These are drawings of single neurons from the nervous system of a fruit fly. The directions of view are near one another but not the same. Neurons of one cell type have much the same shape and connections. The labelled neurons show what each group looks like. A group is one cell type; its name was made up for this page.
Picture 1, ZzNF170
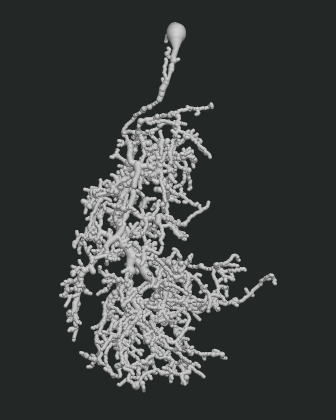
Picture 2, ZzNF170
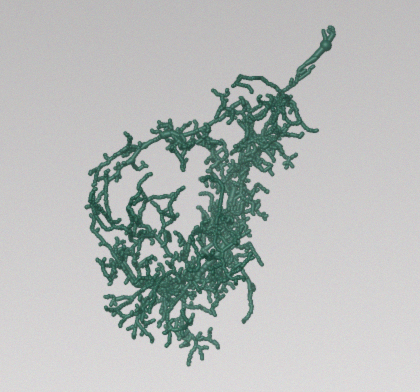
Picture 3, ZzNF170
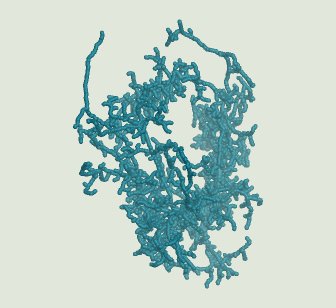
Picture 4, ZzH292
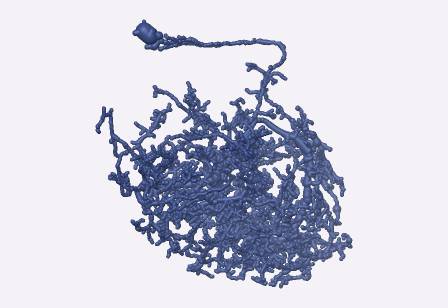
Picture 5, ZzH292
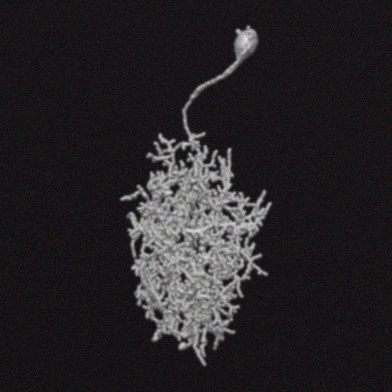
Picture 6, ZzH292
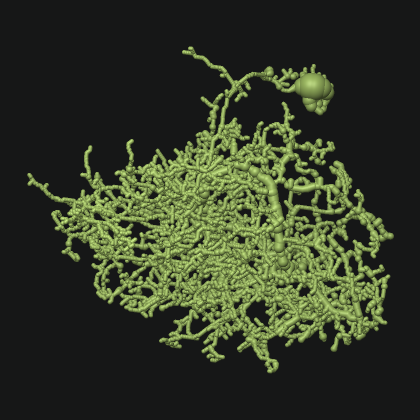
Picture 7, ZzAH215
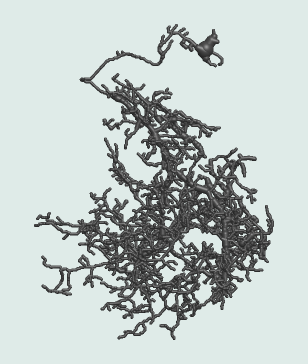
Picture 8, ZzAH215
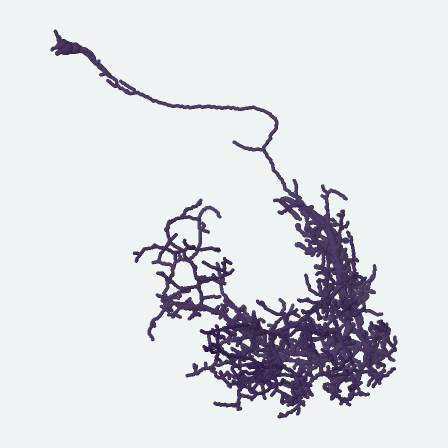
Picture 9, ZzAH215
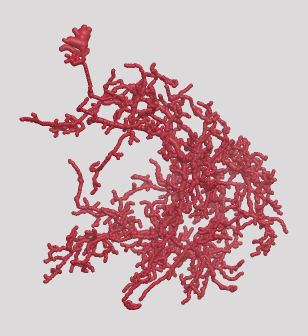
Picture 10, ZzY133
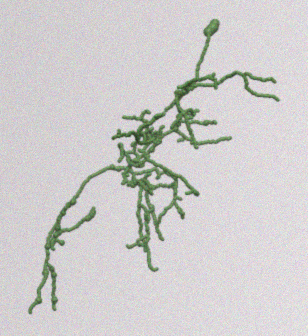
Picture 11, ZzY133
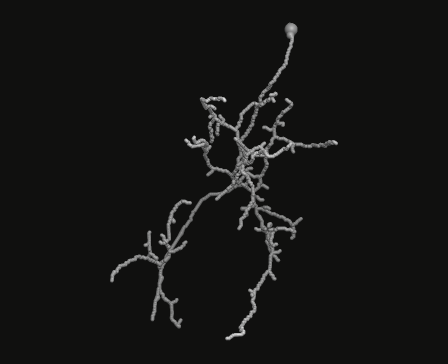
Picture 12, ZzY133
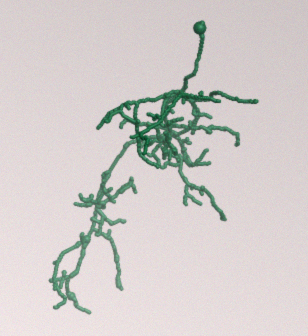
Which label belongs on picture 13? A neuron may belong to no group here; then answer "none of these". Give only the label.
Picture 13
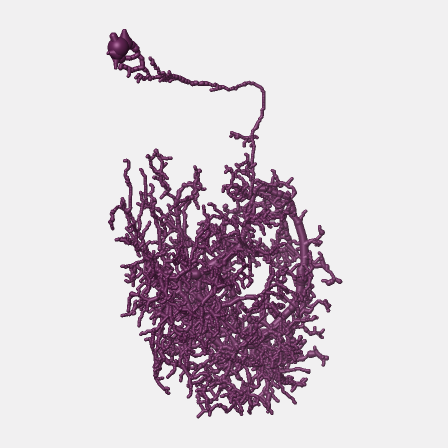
ZzH292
